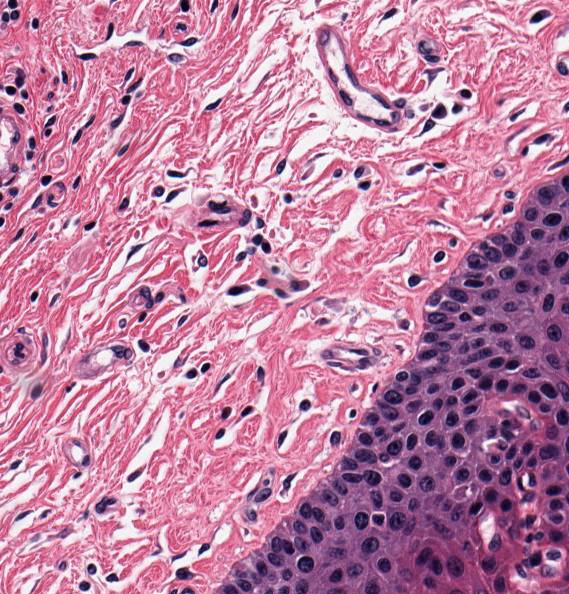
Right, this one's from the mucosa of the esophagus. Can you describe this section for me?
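Let's start with the epithelium: it is stratified, built from many layers of crowded cells. Now follow where it meets the stroma, along a diagonal line running from upper right to lower left. The stroma is made of wavy pink collagen bundles, running mostly obliquely across the field. Between those bundles you can pick out scattered fibroblasts, each with a slender, spindle-shaped dark nucleus.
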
